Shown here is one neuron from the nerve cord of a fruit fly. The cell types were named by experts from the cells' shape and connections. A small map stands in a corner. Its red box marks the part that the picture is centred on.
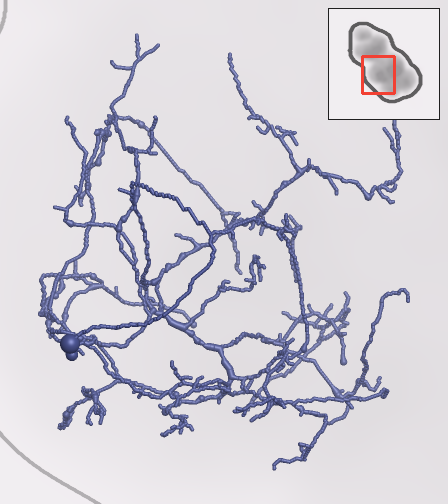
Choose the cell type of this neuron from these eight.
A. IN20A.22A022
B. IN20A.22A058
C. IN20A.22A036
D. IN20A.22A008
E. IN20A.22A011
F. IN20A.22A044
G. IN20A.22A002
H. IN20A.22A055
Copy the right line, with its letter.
A. IN20A.22A022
